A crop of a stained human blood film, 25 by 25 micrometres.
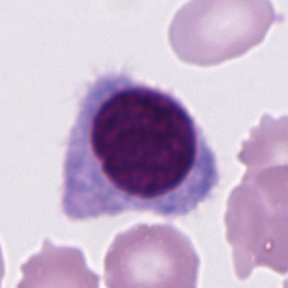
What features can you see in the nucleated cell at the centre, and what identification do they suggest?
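The outline is irregular and roughly triangular. Fine hair-like projections extend from its upper edge. No nucleoli are visible in the nucleus, and the cytoplasm contains no distinct granules. This is a hairy cell.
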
